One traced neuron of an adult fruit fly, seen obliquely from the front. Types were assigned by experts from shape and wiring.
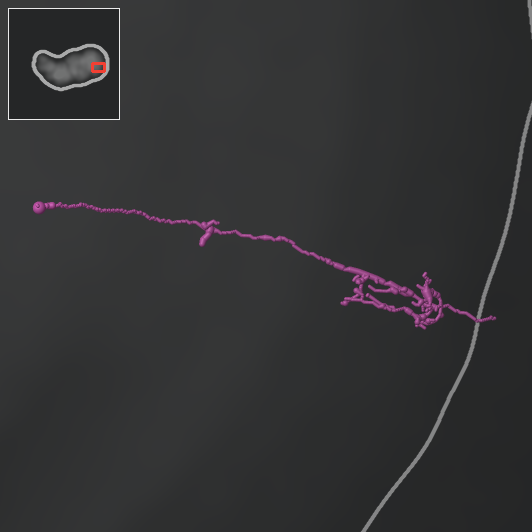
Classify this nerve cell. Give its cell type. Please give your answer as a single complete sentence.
So far as cell type goes, this neuron is Tm2.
